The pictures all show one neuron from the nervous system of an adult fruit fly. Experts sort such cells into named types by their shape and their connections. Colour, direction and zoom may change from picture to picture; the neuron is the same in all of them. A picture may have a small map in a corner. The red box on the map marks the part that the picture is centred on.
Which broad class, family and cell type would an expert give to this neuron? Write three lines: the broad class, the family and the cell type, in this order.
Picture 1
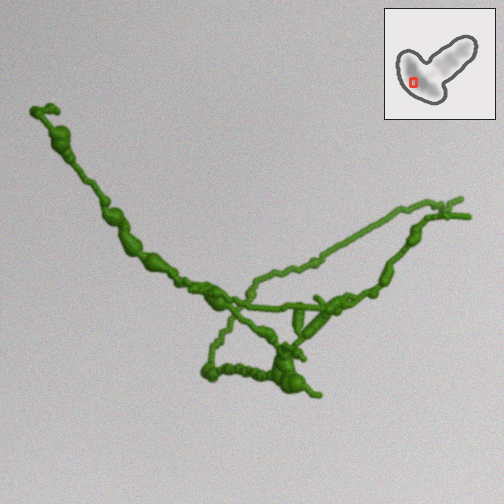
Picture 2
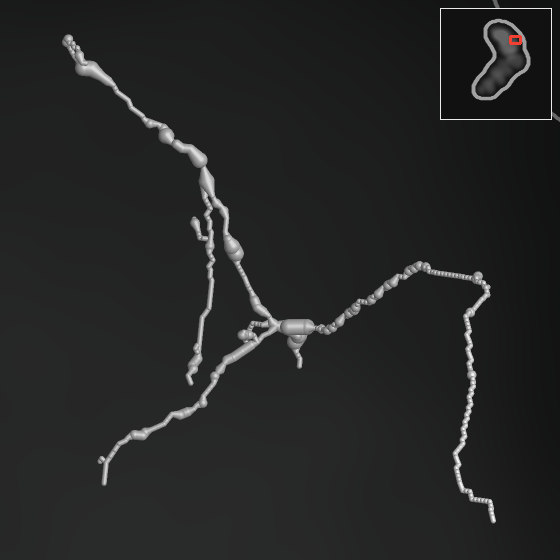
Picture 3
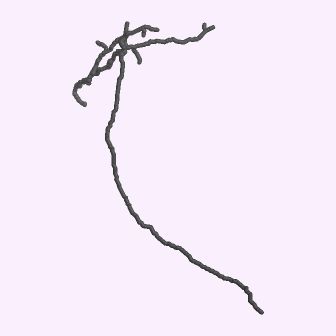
sensory neuron entering the brain
class gustatory
dorsal_tpGRN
